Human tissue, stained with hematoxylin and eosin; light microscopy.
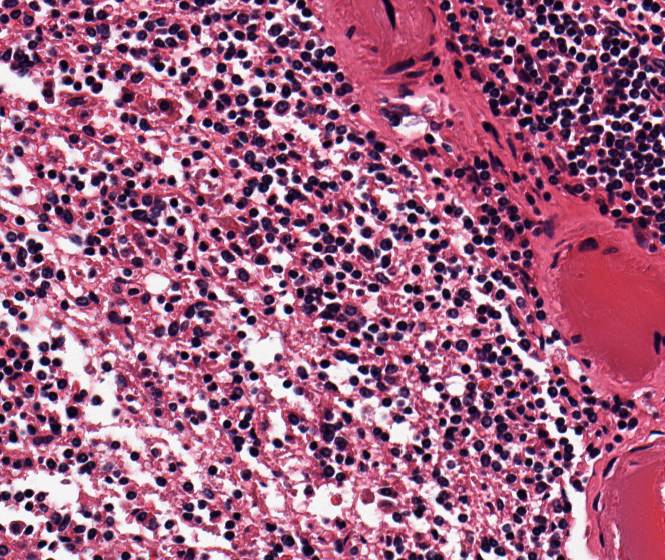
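Spleen. A diffuse sheet of cells fills the field, with no epithelium or glands anywhere. Most of the cells are lymphocytes, with small round dark nuclei and scant cytoplasm. Along the right edge run thick-walled vessels whose walls are homogeneous, glassy and pink; beside them, in the upper right, the lymphocytes are most densely packed.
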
